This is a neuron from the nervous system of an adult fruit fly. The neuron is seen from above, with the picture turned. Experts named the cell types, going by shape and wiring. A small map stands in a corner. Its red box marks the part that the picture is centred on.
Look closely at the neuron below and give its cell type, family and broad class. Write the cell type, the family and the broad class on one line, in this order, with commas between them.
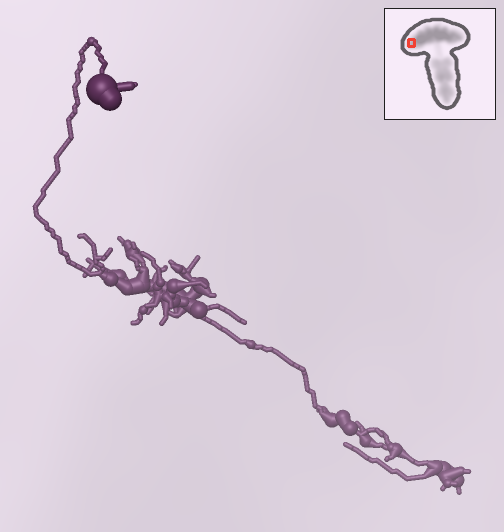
Mi9, Mi, optic-lobe intrinsic neuron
